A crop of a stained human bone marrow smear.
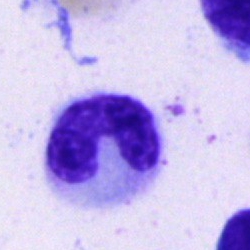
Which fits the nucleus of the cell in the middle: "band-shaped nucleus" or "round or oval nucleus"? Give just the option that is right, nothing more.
Band-shaped nucleus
